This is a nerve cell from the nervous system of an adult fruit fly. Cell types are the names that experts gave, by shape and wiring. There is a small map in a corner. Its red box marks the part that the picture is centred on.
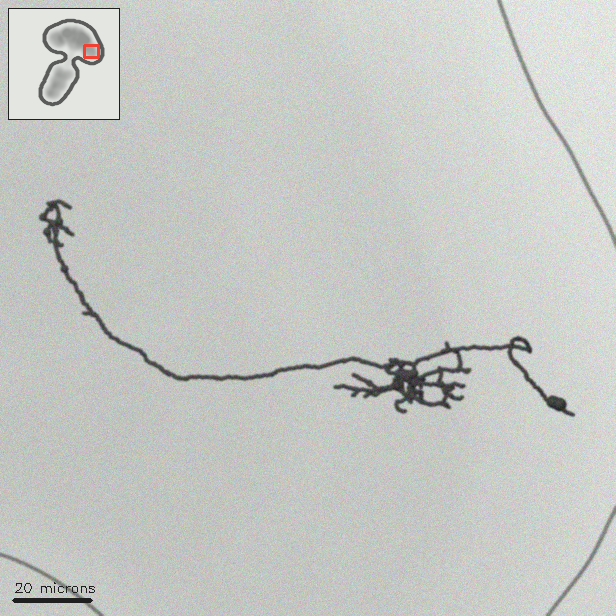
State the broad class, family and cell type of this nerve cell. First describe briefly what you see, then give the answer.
It lies in the brain. By the scale bar it is about 140 microns wide in this view. Its broad class is optic-lobe intrinsic neuron. Its family is Tm. It is of cell type Tm5b.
